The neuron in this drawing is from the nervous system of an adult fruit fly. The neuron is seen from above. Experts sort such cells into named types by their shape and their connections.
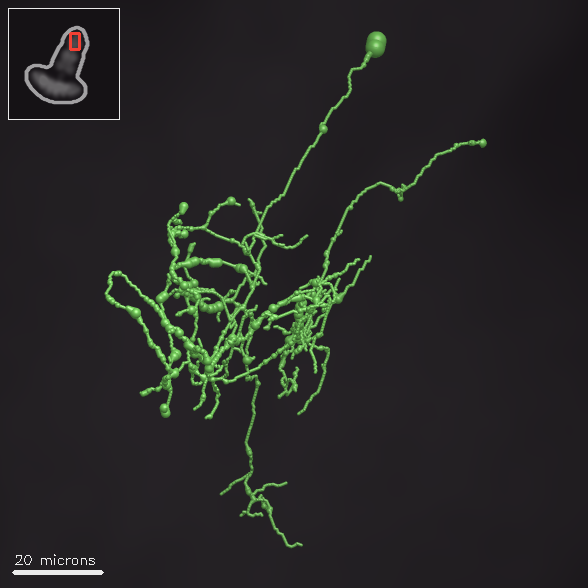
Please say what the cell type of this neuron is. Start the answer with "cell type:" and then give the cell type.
cell type: IN02A059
